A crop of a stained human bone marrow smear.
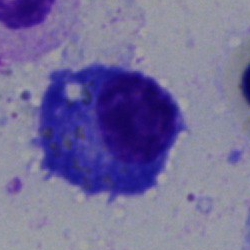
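Plasma cell (centre). Small knobby bumps mark its irregular outline along the left and lower edges. The cytoplasm is a deep, intense blue, with a single clear round vacuole in its upper-left part. Part of a separate nucleated cell appears in the top-left corner.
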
